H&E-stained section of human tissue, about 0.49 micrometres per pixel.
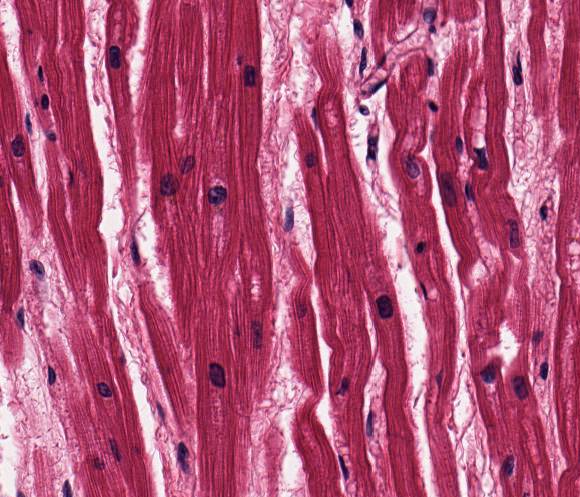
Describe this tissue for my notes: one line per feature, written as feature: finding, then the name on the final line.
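Section plane: longitudinal, muscle fibres running roughly top to bottom across the whole field
Branching: fibres branch and join neighbouring fibres
Nuclei: oval, central within the fibres
Cytoplasm: deep pink-red, fine lengthwise myofibrillar lines
Name: atrial appendage of the heart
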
